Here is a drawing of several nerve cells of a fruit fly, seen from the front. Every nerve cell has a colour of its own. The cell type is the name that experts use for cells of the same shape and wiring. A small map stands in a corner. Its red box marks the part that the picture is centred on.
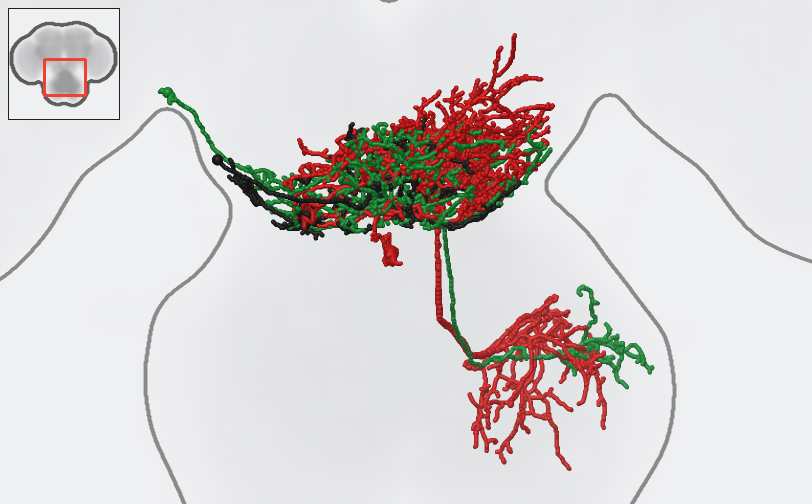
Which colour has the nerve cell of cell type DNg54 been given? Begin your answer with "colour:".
colour: green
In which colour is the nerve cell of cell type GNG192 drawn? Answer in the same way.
colour: black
